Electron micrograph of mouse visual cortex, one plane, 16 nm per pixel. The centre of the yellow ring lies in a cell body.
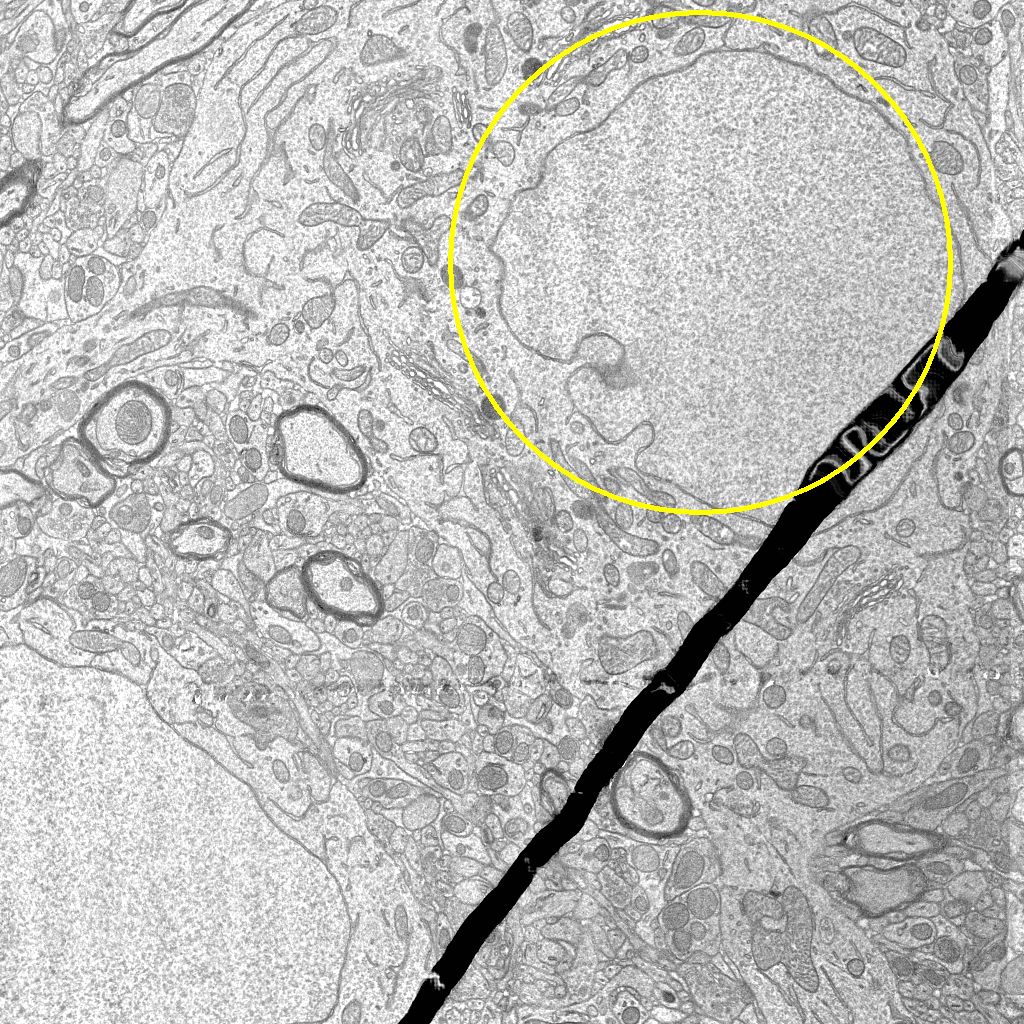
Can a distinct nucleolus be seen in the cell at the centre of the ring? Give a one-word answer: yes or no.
No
